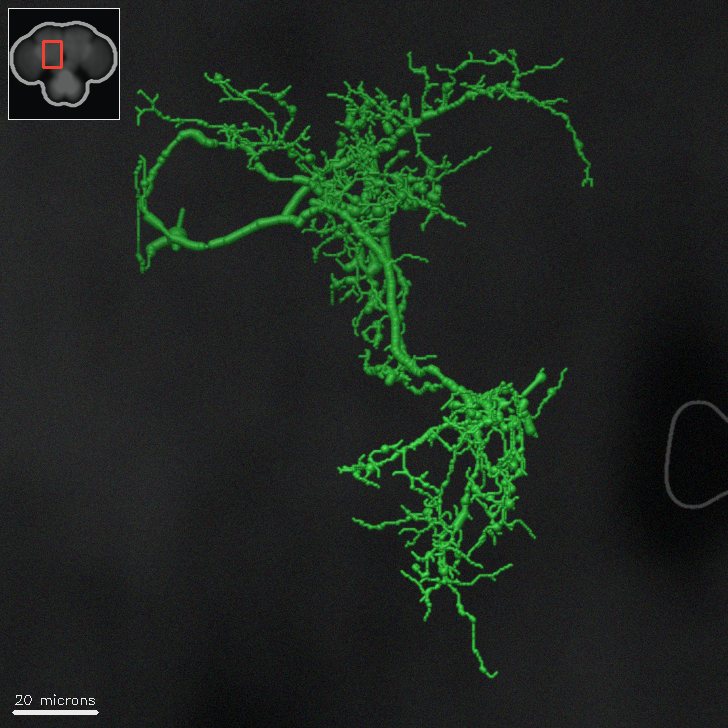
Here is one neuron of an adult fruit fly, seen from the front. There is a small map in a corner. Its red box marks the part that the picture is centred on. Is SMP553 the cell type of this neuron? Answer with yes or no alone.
no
